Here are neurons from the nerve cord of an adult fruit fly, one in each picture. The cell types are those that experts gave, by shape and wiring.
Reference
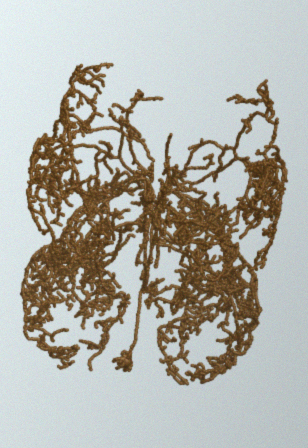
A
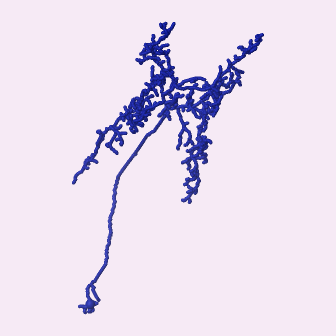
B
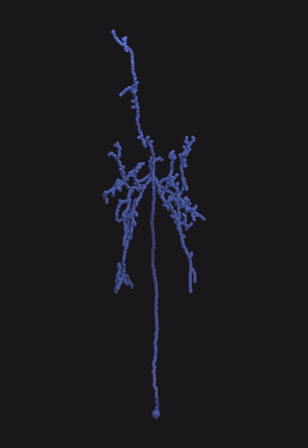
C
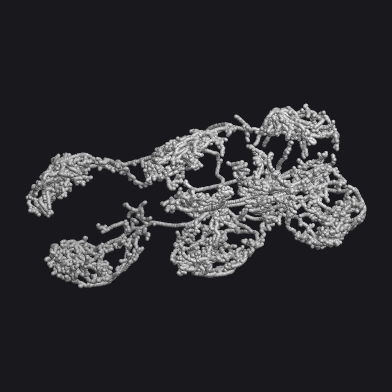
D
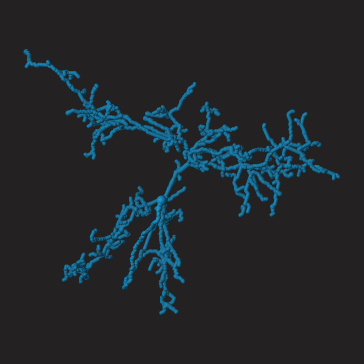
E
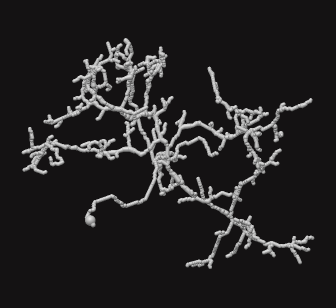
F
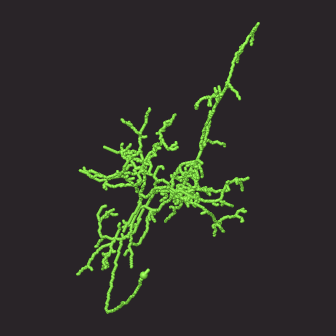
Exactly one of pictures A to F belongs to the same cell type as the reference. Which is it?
C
